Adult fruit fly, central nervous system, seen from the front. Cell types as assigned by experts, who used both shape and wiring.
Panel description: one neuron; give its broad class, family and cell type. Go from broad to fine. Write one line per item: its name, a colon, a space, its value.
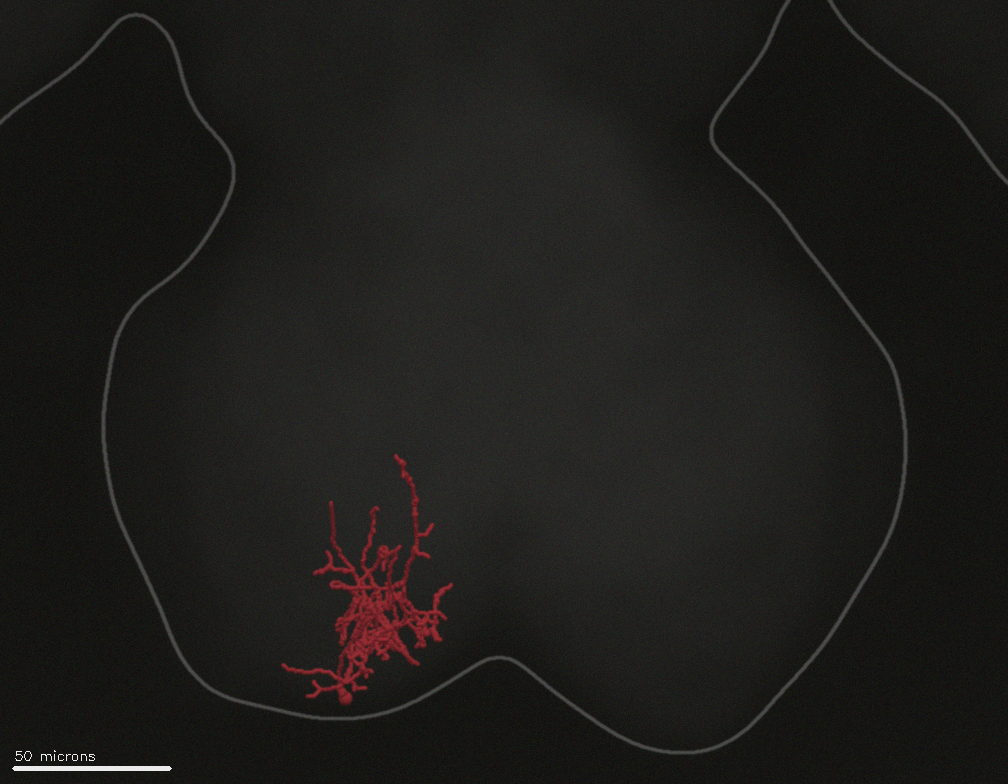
broad class: nerve-cord intrinsic neuron
family: hemilineage 20A.22A
cell type: IN20A.22A059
